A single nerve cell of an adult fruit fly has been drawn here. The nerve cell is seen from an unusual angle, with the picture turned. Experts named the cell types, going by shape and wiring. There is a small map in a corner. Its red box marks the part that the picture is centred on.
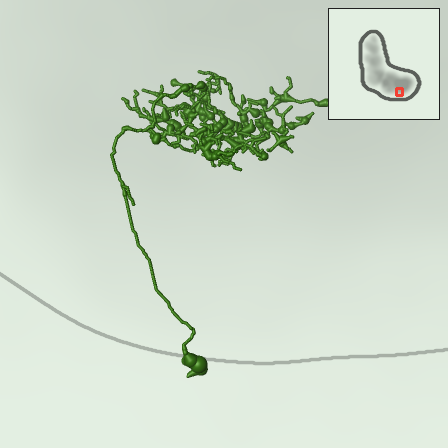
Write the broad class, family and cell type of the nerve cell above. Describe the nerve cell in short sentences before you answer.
The cell body is at the bottom of the picture. Dozens of branch ends can be seen. This is an optic-lobe intrinsic neuron. The family is Dm. The cell type is Dm12.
